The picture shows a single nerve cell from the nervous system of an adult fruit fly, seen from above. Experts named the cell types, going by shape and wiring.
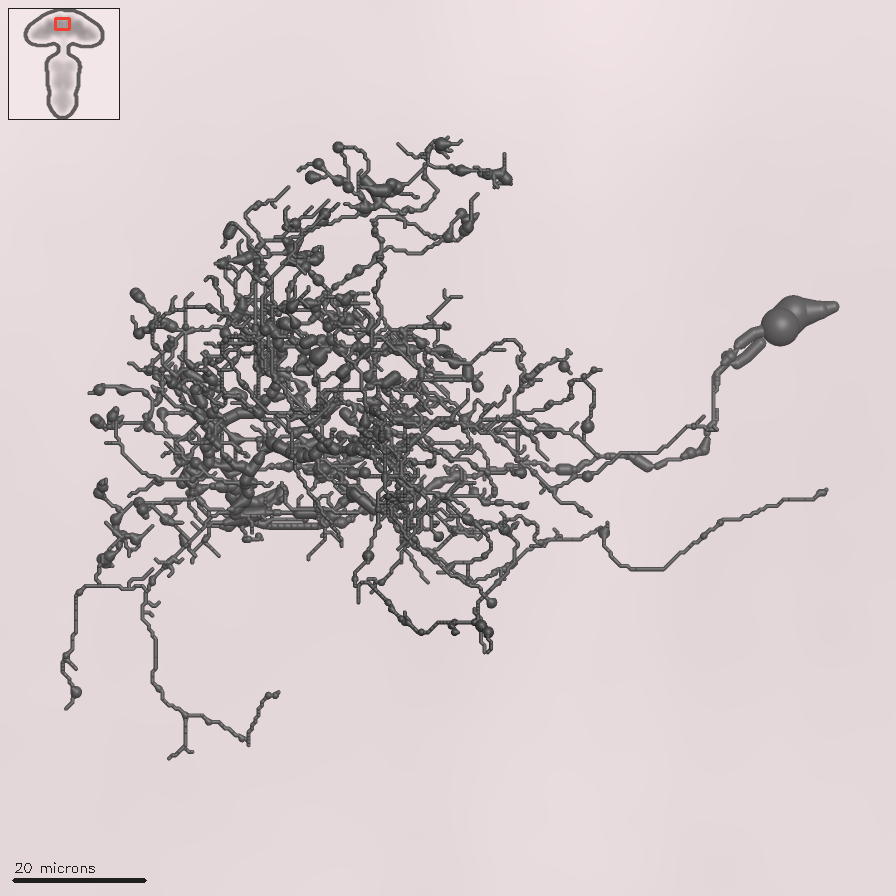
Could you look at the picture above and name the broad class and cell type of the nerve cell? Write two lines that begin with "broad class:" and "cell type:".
broad class: central-brain intrinsic neuron
cell type: GNG147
